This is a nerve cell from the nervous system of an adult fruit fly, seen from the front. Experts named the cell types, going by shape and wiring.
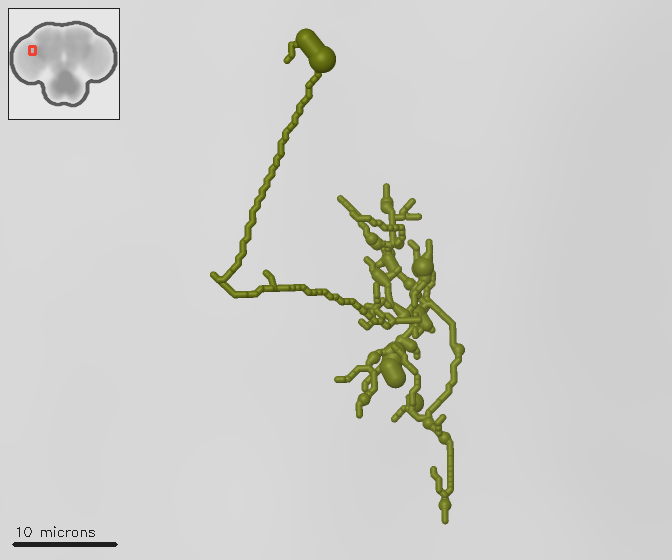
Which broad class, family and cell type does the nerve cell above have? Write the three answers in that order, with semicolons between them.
optic-lobe intrinsic neuron; Cm; Cm4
